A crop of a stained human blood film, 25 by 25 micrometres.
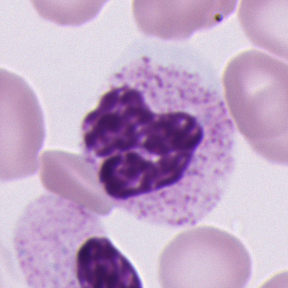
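Segmented neutrophil, central cell. Cytoplasm abundant and pale, with fine violet granules scattered throughout. No vacuoles in cytoplasm. No nucleoli visible in nucleus.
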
